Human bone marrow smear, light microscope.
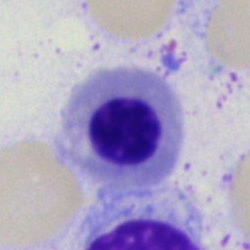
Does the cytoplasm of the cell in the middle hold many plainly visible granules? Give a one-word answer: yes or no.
No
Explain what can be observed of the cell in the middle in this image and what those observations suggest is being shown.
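The cell has a round, smooth outline. Near its centre lies the nucleus, whose chromatin is dense and dark purple. Pale blue cytoplasm makes up the rest. This cell is an erythroblast.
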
